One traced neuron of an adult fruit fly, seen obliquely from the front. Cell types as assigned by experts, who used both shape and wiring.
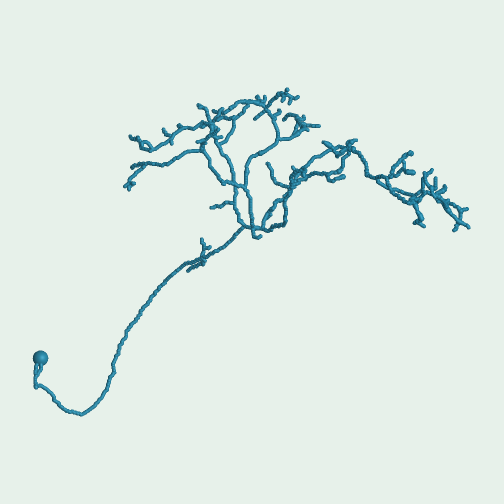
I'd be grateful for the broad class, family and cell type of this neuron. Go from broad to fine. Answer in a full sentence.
A central-brain intrinsic neuron of hemilineage SLPal3_and_SLPal4_dorsal, type SLP183.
